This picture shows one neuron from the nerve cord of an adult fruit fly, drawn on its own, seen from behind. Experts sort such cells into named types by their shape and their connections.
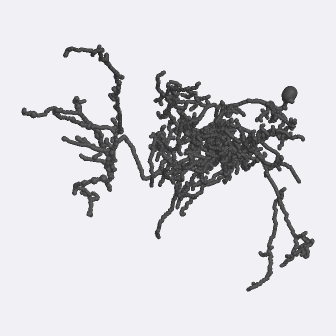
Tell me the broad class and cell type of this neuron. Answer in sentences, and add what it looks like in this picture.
Its broad class is nerve-cord intrinsic neuron. Its cell type is INXXX121. Dozens of branch ends can be seen. As drawn here it is about as wide as it is tall.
